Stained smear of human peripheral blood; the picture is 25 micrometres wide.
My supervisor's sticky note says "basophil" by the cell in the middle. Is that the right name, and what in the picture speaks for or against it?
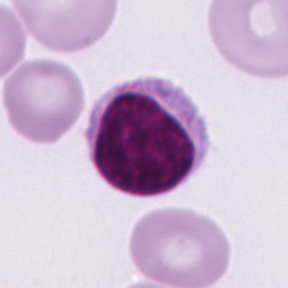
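First point: the nucleus can be measured, at about 9 micrometres across, and its chromatin shows as dense, dark purple and coarsely clumped, which counts against basophil.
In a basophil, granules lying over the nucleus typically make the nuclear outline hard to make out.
Verdict: basophil does not fit; this is a large granular lymphocyte. Cell size: about 11 micrometres across, with the nucleus filling about 70% of the cell's area. Nucleoli: none can be seen. Cytoplasm: pale greyish-lilac rather than deep blue, with no vacuoles. Outline: slightly ragged along the top. Surroundings: red cells lie around the cell without overlapping it.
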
